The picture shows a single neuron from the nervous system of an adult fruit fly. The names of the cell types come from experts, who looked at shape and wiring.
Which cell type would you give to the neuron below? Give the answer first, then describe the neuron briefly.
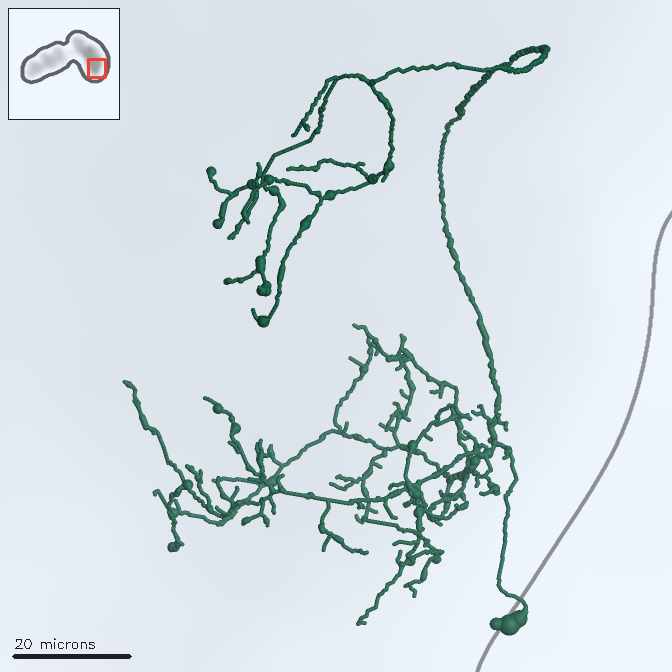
Its cell type is LHAD1d1. This is a central-brain intrinsic neuron. It lies in the brain. The cell body can be seen at the lower right of the picture. The picture shows dozens of branch ends.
